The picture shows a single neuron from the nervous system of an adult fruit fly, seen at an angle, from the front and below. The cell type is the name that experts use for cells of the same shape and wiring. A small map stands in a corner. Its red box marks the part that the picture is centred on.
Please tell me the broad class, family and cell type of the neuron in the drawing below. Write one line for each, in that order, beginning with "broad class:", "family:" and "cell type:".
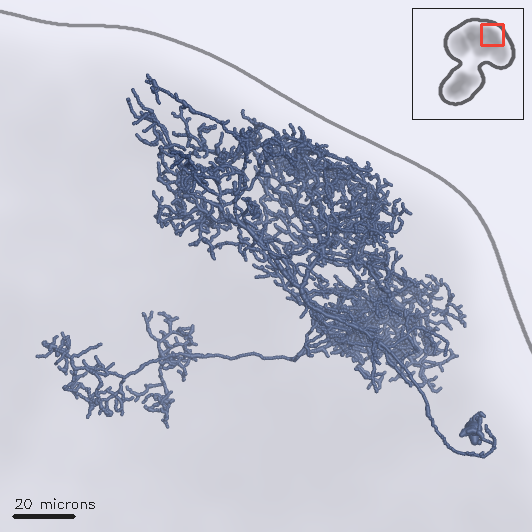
broad class: central-brain intrinsic neuron
family: LHCENT
cell type: LHCENT1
